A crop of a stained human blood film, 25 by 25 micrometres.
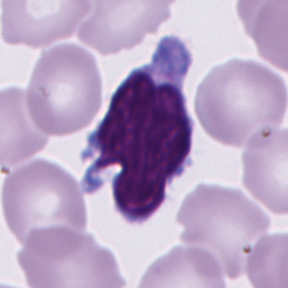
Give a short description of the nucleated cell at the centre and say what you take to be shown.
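First, the outline of the nucleus: irregular and folded, with a notch on its lower left side. Second, its size: about 13 by 8 micrometres. Third, the chromatin: dark purple, marked by fine grooves running along the nucleus. Fourth, the cytoplasm: only a scant pale blue rim around the nucleus, plus a small pale blue knob jutting out from the top of the cell. Last, the name: this is a typical lymphocyte.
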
